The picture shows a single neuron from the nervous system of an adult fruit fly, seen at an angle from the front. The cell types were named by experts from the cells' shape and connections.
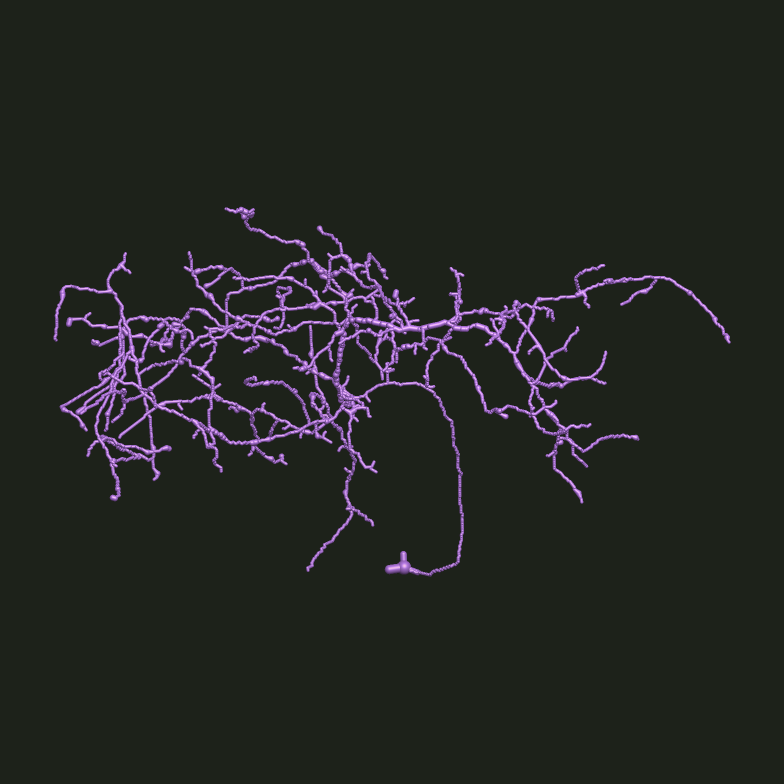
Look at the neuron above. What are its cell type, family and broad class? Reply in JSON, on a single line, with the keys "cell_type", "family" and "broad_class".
{"cell_type": "IN04B012", "family": "hemilineage 04B", "broad_class": "nerve-cord intrinsic neuron"}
